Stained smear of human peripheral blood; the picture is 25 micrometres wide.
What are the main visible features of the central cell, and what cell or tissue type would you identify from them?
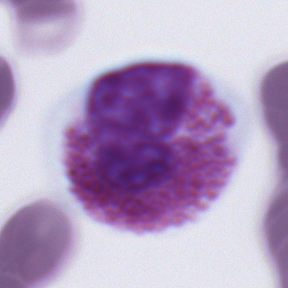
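First, the nucleus: two lobes, one sitting above the other. Around it, the cytoplasm is packed with coarse reddish-orange granules, round and fairly even in size. That granule-filled cytoplasm is widest on the lower and right side of the nucleus. So this is an eosinophil.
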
